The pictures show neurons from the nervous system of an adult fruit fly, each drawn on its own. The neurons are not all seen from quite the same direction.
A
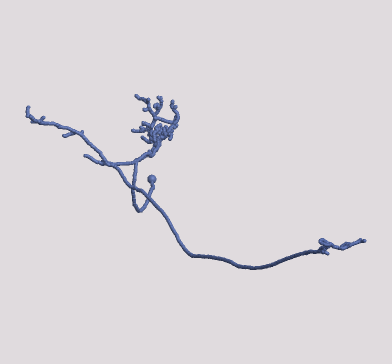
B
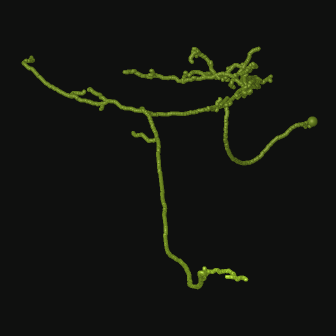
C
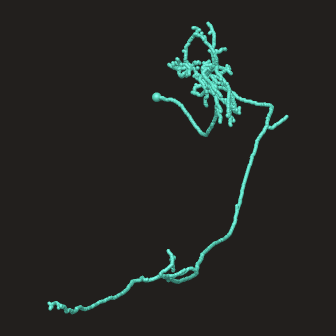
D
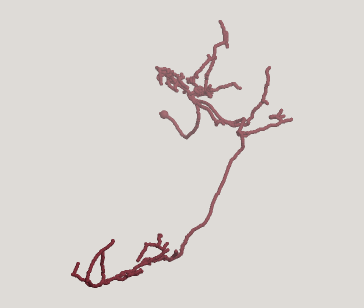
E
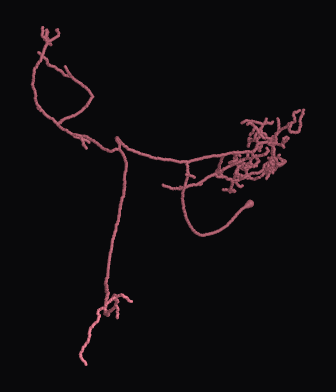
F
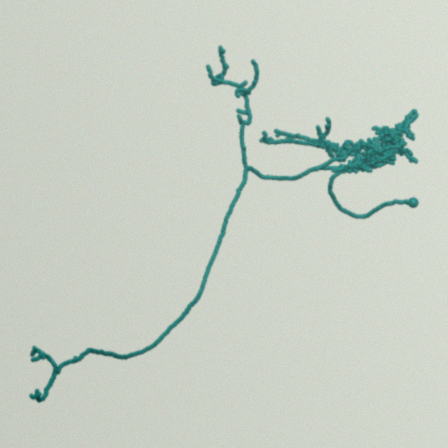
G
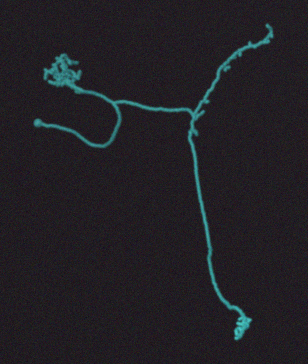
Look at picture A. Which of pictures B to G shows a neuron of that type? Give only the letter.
G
